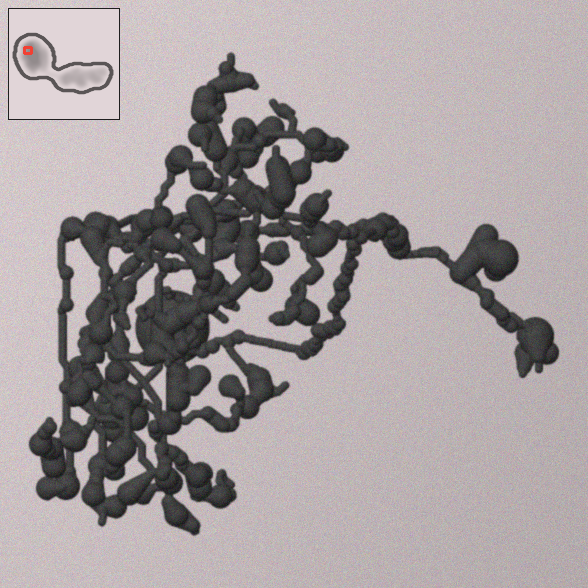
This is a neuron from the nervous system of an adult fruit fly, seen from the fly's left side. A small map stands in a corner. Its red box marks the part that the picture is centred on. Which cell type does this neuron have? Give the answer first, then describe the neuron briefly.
It is of cell type ER3d_e. This is a central-brain intrinsic neuron. Dozens of branch ends can be seen. As drawn here it is about as wide as it is tall.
